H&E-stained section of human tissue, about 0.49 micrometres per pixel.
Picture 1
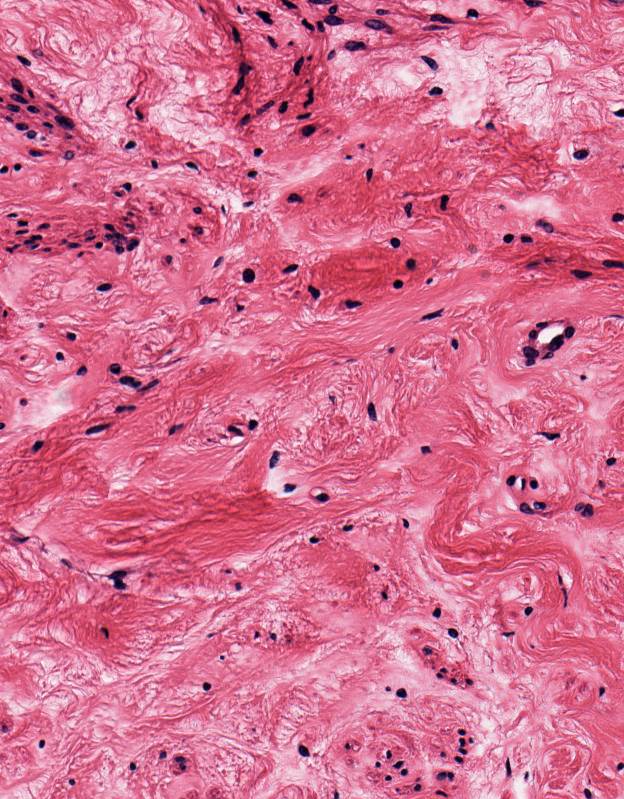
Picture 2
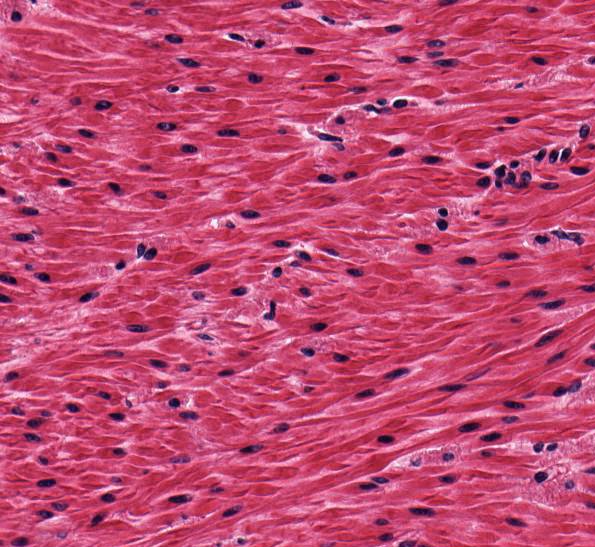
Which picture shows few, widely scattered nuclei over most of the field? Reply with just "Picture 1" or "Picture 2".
Picture 1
